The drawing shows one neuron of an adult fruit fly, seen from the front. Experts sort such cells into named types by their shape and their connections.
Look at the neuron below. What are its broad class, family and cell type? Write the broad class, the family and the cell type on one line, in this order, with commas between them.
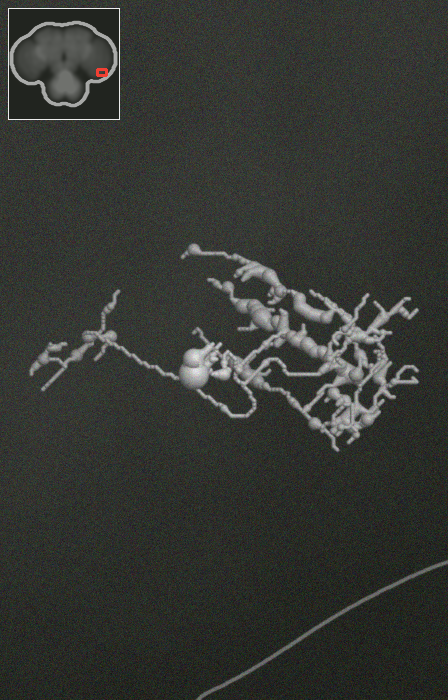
optic-lobe intrinsic neuron, Dm, Dm9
